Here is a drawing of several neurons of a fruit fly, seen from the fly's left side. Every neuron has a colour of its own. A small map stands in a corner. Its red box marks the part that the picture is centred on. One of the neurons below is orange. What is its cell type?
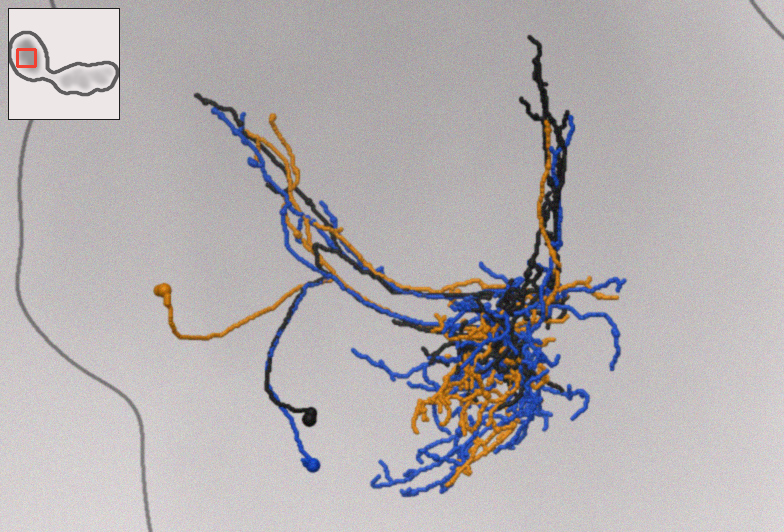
CB1213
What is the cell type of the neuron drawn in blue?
CB2963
